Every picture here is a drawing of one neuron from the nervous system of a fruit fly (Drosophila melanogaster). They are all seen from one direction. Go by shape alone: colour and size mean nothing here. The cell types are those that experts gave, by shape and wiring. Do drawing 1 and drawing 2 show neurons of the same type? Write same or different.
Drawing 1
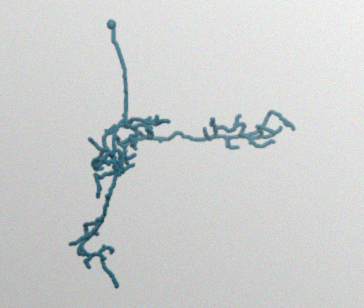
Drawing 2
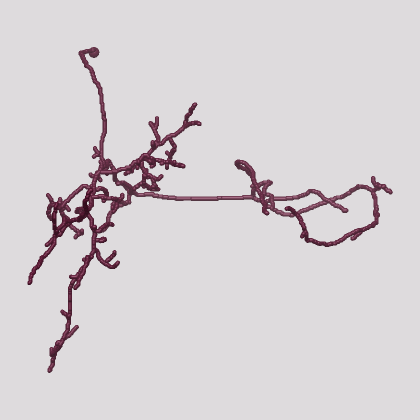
same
